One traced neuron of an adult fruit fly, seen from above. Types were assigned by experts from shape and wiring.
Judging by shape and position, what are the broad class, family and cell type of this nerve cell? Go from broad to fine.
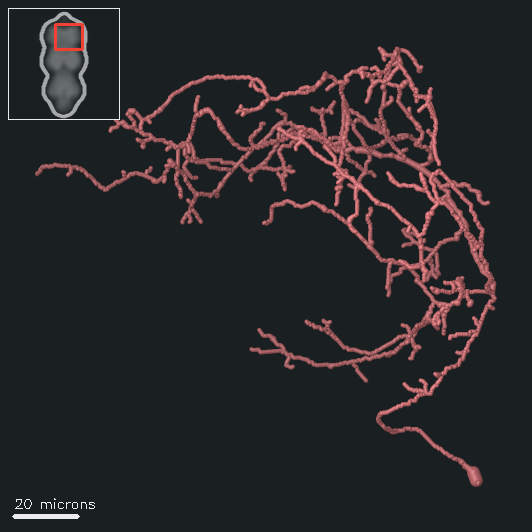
nerve-cord intrinsic neuron; hemilineage 03A; IN03A051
